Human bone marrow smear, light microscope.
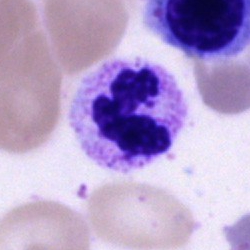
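Segmented neutrophil, bone marrow smear. Outline round; chromatin dark purple, densely clumped; cytoplasm plentiful, pale lilac, filled with fine pink-purple granules.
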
